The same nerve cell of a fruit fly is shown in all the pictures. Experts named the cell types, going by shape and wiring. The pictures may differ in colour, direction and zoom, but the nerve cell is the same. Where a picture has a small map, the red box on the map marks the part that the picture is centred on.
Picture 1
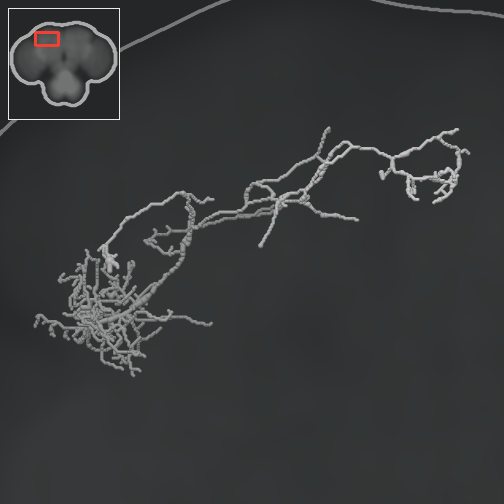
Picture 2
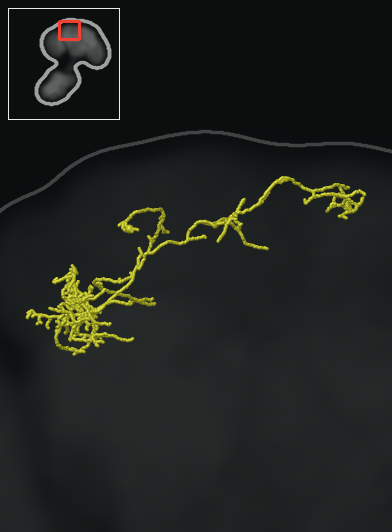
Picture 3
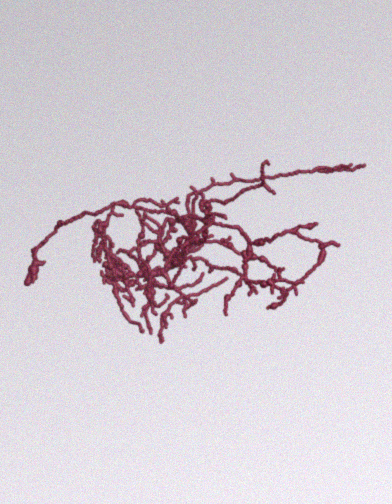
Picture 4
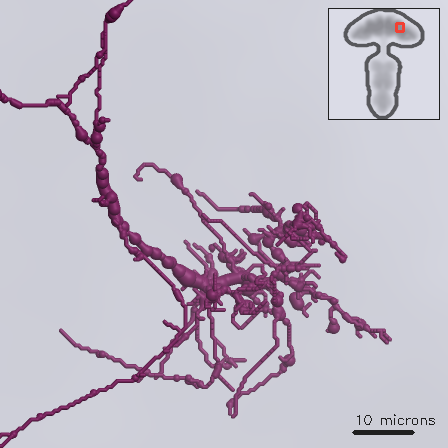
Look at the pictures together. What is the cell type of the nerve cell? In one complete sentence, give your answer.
This nerve cell is categorized as cell type LH008m.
